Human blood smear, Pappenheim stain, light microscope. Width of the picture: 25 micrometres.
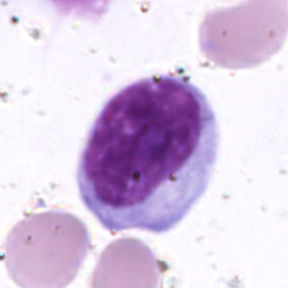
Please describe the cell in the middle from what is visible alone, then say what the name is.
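Take the outline first: smooth and oval, about 15 by 11 micrometres. The nucleus is oval too, about 12 by 8 micrometres, with a smooth edge free of indentation or lobes. It fills about 60% of the cell's area and lies toward the upper left, and the cytoplasm forms its widest band along the lower right side. The chromatin is dark purple, patchy and clumped in texture. What you are looking at is a plasma cell.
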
